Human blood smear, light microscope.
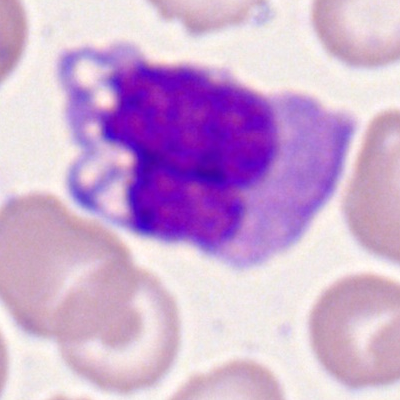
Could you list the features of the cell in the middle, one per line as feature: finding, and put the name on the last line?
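Outline: irregular and angular, not round
Nucleus: split by a cleft into upper and lower parts
Cytoplasm: pale greyish-lilac, widest on the right
Vacuoles: several small, clear and round, along the left edge
Name: monocyte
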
